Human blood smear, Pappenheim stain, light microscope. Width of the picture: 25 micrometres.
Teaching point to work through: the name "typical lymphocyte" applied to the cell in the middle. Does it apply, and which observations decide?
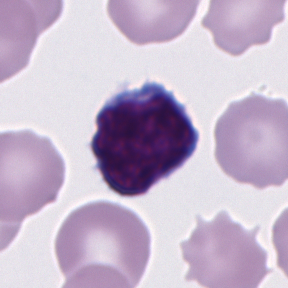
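Cytoplasm: blue, a very thin rim lying mainly along the upper edge; this goes with typical lymphocyte, whose cytoplasm is blue, and against normoblast, whose cytoplasm is usually pinkish or greyish from haemoglobin. Nucleus size: about 9 micrometres across in a cell about 10 micrometres across, filling nearly the whole cell, as the nucleus usually does in a typical lymphocyte. Nuclear shape: roundish to slightly angular, with no lobes or deep indentation; this favours typical lymphocyte over normoblast, whose nucleus is usually more sharply round. Chromatin: dark purple, densely clumped. Upper edge: short, fine, ragged projections. Granules: none visible. Verdict: typical lymphocyte fits.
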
